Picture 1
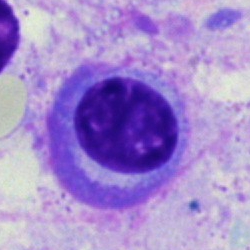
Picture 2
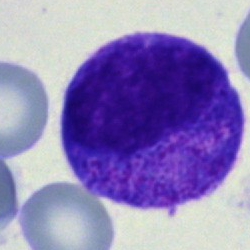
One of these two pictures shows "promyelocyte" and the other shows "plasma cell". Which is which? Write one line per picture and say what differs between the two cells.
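In picture 1 we see a plasma cell: The cytoplasm shows no distinct granules.
In picture 2 we see a promyelocyte: The cytoplasm holds many reddish-purple granules.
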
